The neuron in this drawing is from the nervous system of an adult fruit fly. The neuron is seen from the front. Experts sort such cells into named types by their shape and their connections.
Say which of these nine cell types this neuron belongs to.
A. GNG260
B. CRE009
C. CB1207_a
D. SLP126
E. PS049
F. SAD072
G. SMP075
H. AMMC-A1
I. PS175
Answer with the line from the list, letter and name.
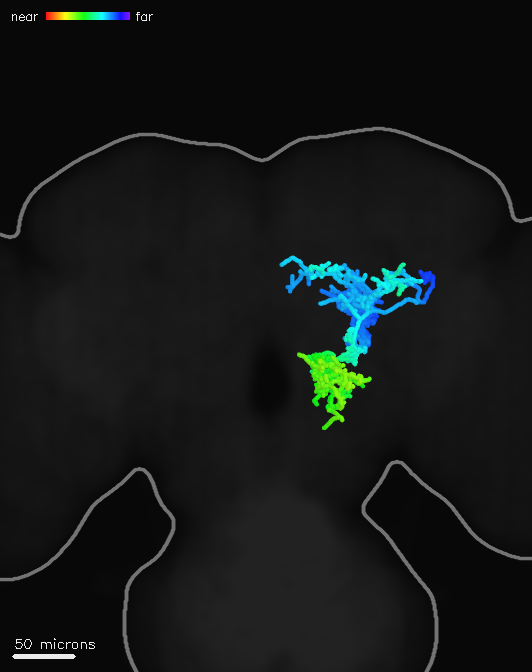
I. PS175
